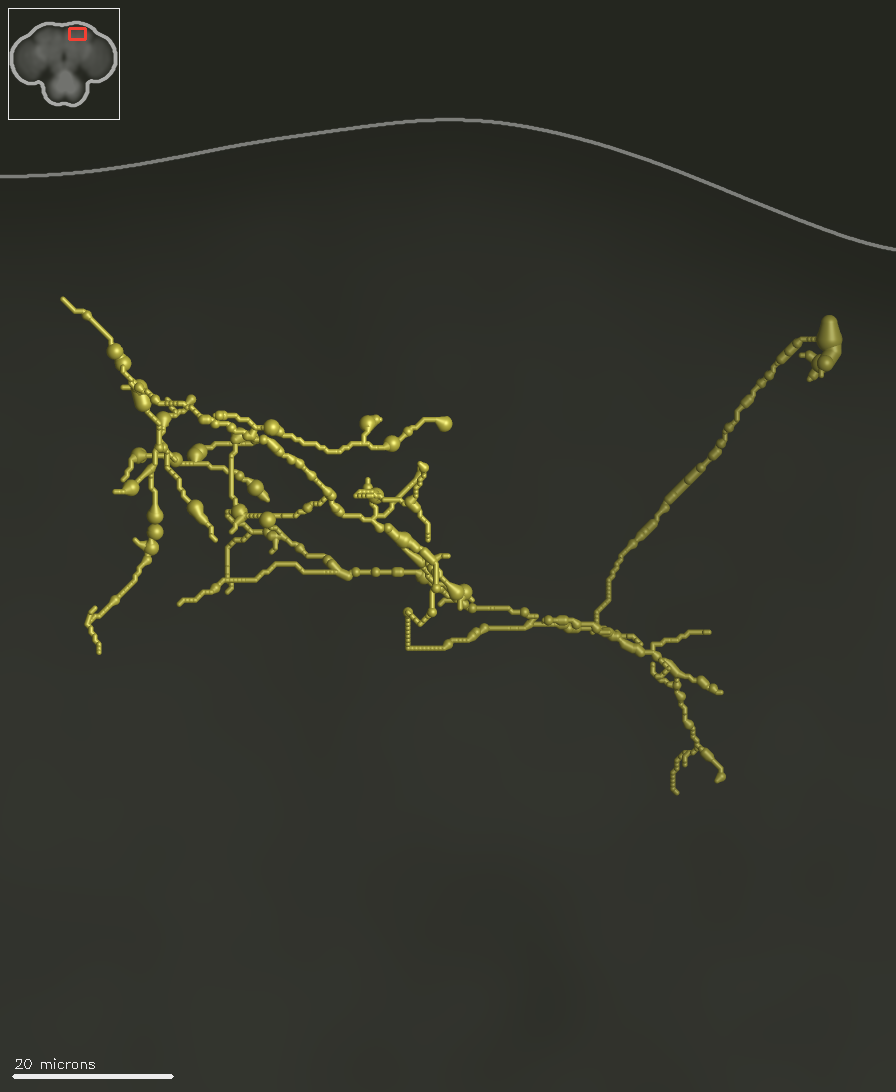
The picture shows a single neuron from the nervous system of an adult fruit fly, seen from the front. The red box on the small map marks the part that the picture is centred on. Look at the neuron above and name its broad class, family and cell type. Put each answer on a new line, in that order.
central-brain intrinsic neuron
hemilineage SLPad1_posterior
CB2937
